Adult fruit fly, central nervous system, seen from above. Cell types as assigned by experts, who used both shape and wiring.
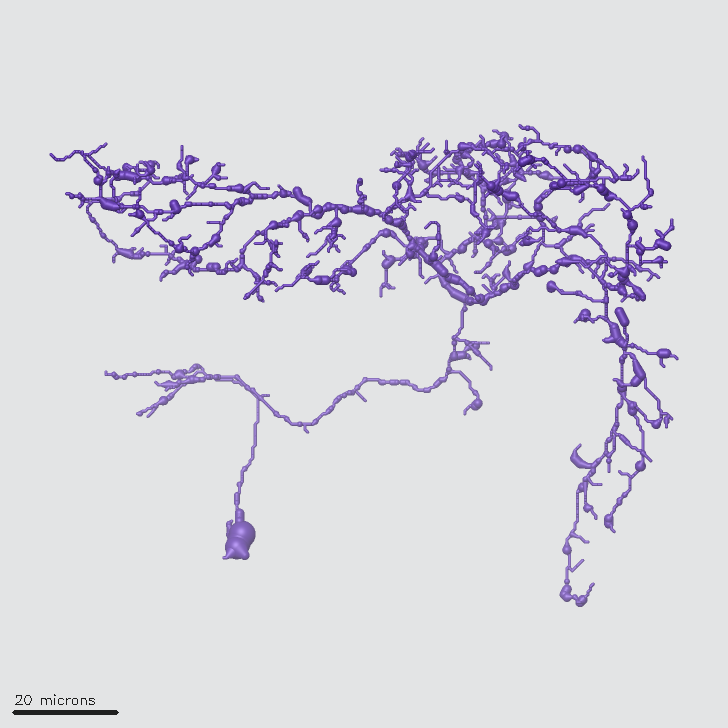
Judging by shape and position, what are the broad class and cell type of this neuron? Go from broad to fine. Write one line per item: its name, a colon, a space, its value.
broad class: central-brain intrinsic neuron
cell type: GNG213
